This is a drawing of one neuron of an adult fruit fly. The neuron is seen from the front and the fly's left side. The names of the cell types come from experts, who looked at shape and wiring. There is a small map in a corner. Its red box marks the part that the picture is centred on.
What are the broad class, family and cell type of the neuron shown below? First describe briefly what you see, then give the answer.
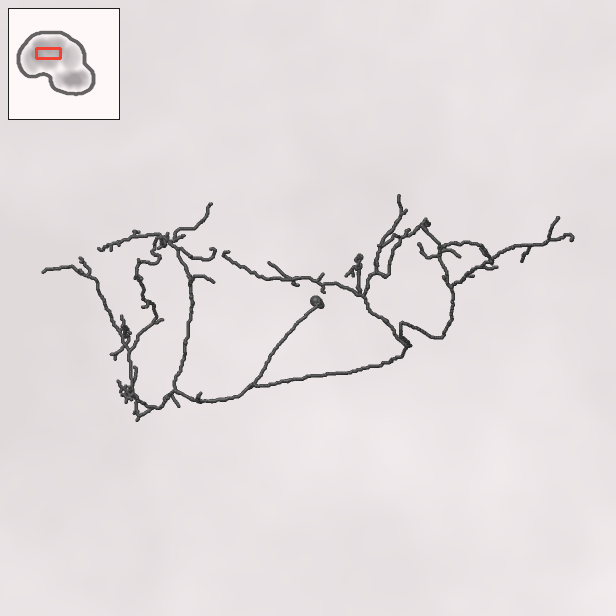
Dozens of branch ends can be seen. In this view it is wider than it is tall. Its broad class is central-brain intrinsic neuron. The family is hemilineage DM6_ventral. Its cell type is PS268.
